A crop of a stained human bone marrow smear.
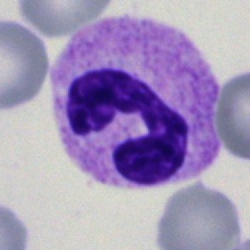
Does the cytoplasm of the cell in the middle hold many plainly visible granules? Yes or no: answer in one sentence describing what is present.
Yes, what the cytoplasm holds is many visible granules.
